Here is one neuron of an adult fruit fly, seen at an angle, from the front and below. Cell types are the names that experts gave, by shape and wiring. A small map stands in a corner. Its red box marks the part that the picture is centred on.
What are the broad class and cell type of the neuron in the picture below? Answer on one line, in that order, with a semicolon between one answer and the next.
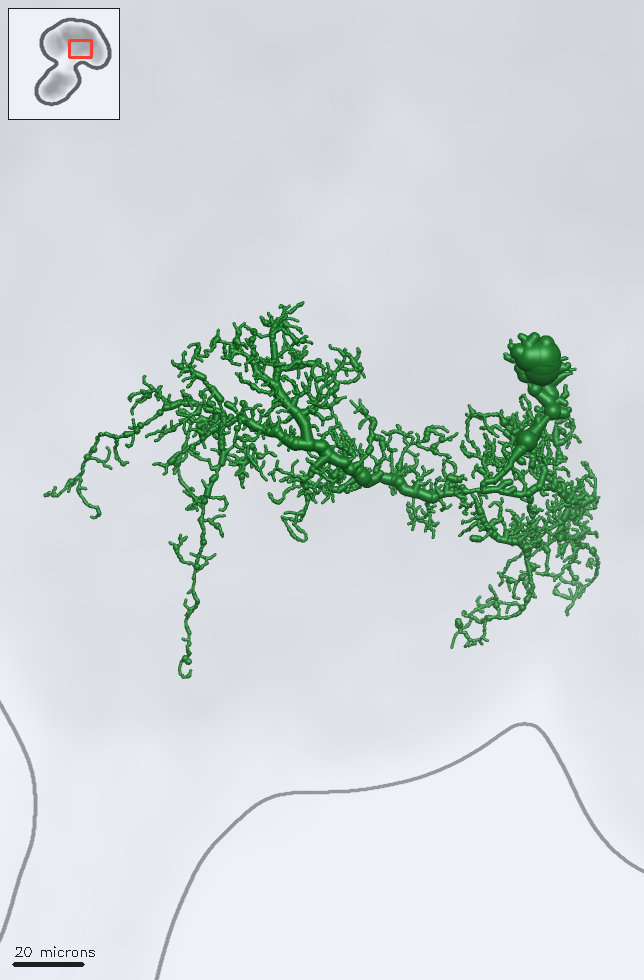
motor neuron of the brain; MN12D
